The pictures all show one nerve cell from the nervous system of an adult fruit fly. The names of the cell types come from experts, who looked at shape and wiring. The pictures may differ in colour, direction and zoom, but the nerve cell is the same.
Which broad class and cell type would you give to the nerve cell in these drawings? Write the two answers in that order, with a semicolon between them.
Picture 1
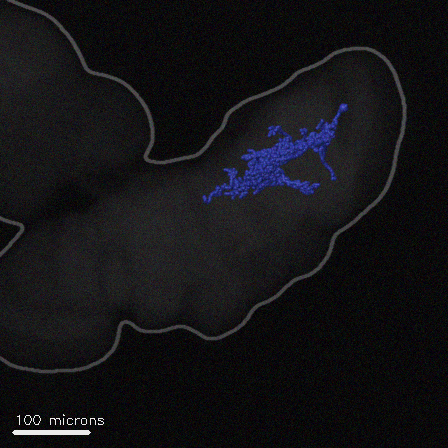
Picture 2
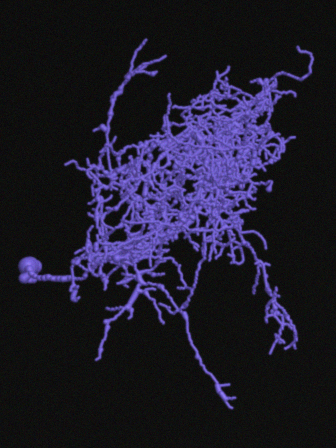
central-brain intrinsic neuron; CL002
